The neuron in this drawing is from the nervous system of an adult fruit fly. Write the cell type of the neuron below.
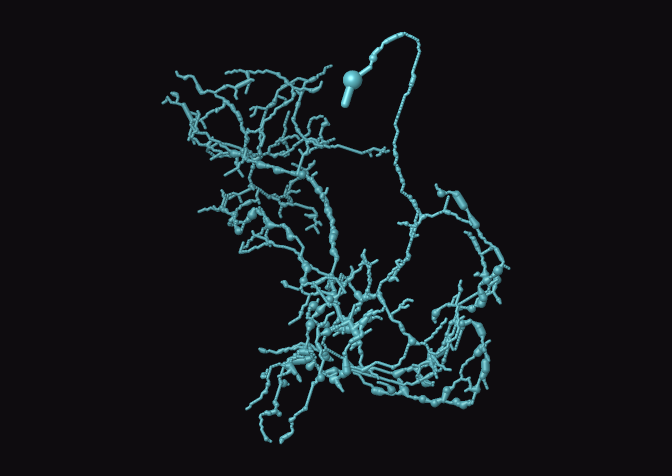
SIP070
